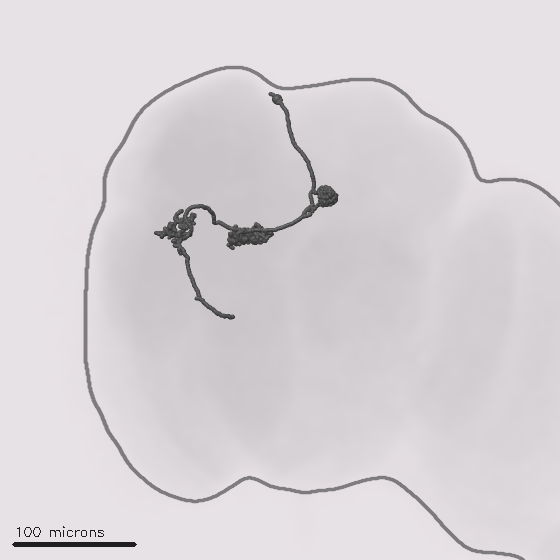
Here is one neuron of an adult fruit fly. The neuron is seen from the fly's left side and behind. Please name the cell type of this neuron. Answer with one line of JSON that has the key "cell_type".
{"cell_type": "PFL1"}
